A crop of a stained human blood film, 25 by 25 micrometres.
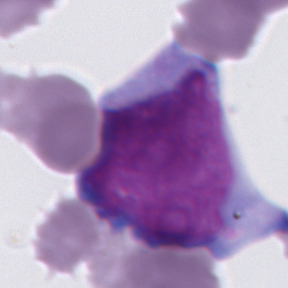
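Myeloblast, with a nucleus of about 16 by 13 micrometres. Note the irregular, angular outline, with cytoplasm tapering toward the lower right, and small knobby blebs edged in darker blue along the lower left border. Chromatin is finely granular, evenly spread and reddish-purple, with no coarse dark clumps; the cytoplasm shows no granules.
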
